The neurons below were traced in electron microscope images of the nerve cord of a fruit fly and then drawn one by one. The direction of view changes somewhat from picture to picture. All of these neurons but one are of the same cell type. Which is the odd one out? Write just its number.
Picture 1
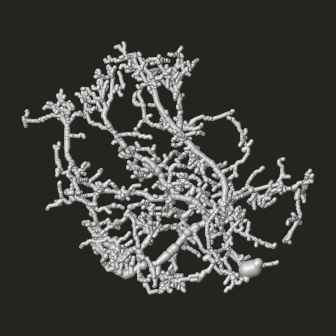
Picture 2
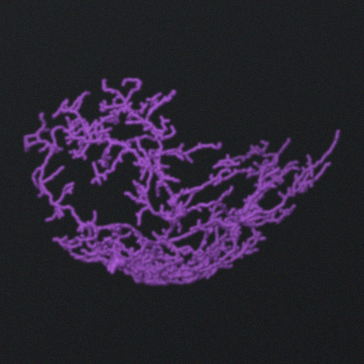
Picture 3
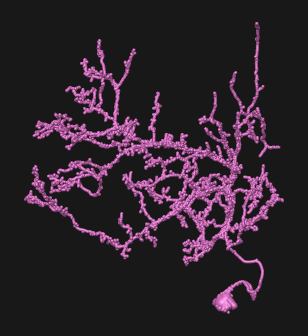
2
